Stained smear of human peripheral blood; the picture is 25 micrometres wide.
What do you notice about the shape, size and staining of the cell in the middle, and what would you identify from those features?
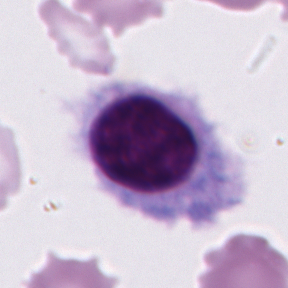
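Along the edge of the cytoplasm you will find a fringe of short, fine projections. The nucleus, about 9 micrometres across, is oval, its outline unbroken and without any indentation. Notice that the pale blue cytoplasm makes a wider rim toward the lower right than toward the upper left. Its texture is mottled blue, with no coarse reddish granules. This is a hairy cell.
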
